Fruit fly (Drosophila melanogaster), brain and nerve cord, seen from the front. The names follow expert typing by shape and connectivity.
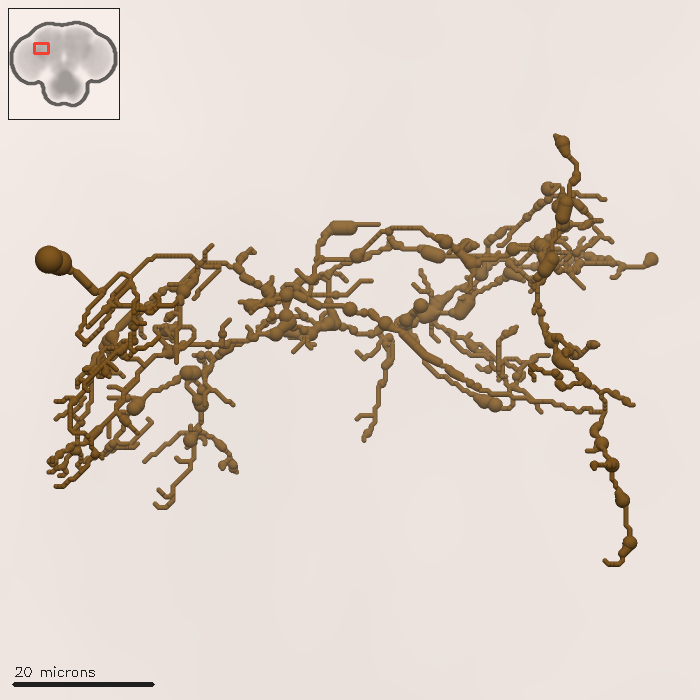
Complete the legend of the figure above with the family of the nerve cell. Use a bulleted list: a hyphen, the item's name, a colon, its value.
- family: hemilineage VLPl2_posterior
